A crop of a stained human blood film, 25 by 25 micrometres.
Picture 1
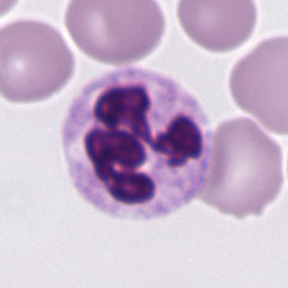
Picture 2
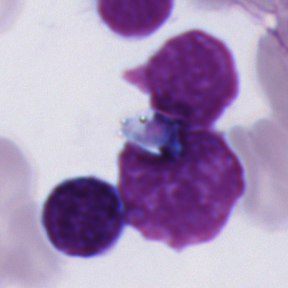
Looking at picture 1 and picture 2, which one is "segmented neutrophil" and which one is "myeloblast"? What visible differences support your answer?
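Of the two, picture 1 contains the segmented neutrophil and picture 2 the myeloblast. Outline: the segmented neutrophil is round and smooth, about 13 micrometres across. The myeloblast is irregular and bumpy, with a small pale pointed tag jutting from its upper left edge. Nucleus: in the segmented neutrophil the nucleus is divided into several distinct lobes, and its chromatin is dark purple and coarsely clumped. The right lobe is joined to the rest by a thin strand. In the myeloblast, little or no cytoplasm can be told apart from the purple nuclear mass.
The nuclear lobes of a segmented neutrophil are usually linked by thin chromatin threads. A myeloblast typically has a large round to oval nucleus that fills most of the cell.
Cytoplasm and granules: the segmented neutrophil has pale pinkish-lilac cytoplasm filled with fine, faint pinkish-violet granules. The myeloblast shows no distinct granules and no clear vacuoles.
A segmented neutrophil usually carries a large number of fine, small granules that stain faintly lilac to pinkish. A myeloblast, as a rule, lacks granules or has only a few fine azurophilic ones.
A pale, glassy, angular fragment lies in a notch on the left side of the myeloblast.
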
